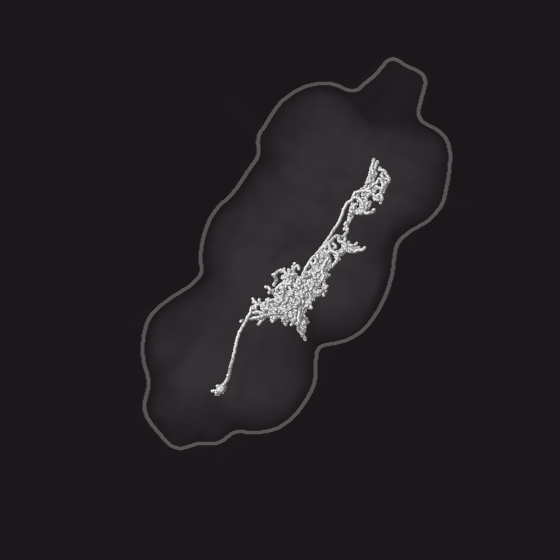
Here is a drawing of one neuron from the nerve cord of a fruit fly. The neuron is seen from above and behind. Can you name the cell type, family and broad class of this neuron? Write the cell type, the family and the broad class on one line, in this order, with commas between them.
IN06B017, hemilineage 06B, nerve-cord intrinsic neuron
